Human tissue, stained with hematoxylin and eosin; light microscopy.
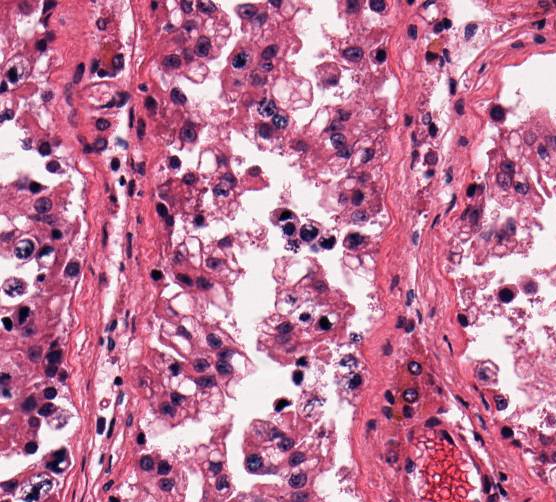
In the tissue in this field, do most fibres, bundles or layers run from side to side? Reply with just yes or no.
No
